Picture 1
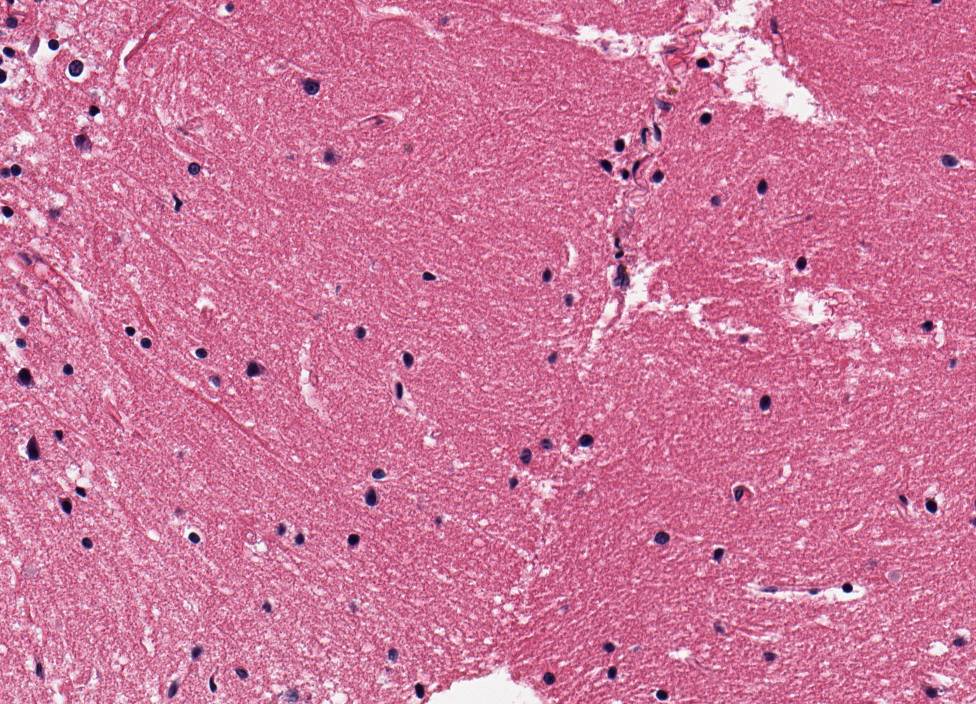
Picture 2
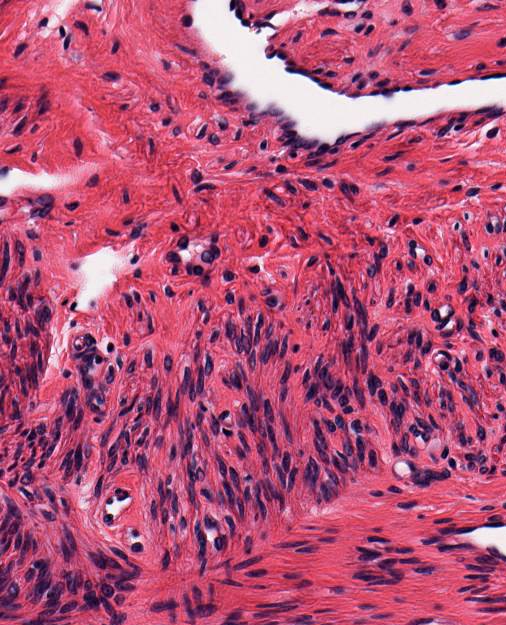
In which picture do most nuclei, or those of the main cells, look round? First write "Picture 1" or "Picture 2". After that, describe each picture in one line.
Picture 1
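What picture 1 shows: The cells are marked by small, round, dark-staining nuclei scattered fairly evenly through the matrix.
What picture 2 shows: The nuclei are elongated and dark-staining.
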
